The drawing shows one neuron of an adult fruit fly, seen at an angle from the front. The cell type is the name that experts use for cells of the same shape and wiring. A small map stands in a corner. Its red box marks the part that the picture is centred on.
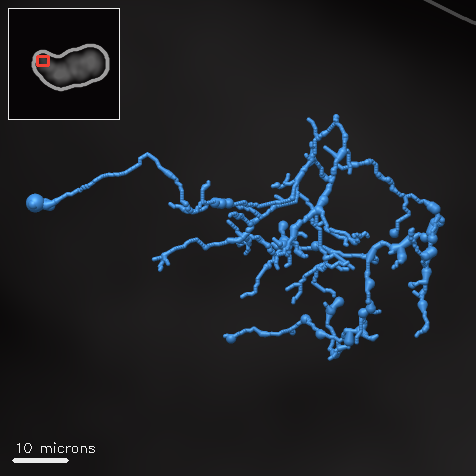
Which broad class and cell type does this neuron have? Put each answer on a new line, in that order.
nerve-cord intrinsic neuron
INXXX450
